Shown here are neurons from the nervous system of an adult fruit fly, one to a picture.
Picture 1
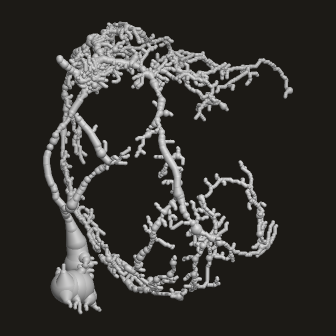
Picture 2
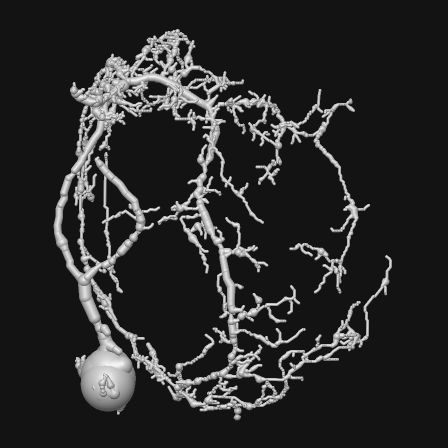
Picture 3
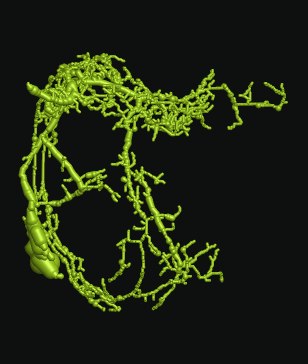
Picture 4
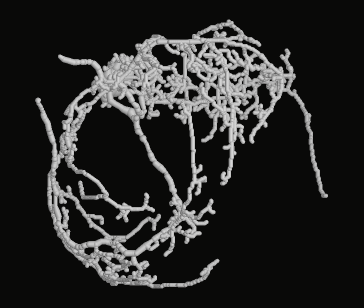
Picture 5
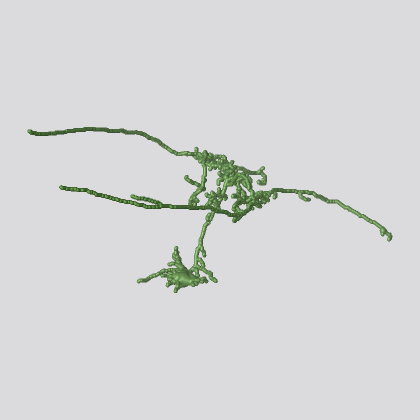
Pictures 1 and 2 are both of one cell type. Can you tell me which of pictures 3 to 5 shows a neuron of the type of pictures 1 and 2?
3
